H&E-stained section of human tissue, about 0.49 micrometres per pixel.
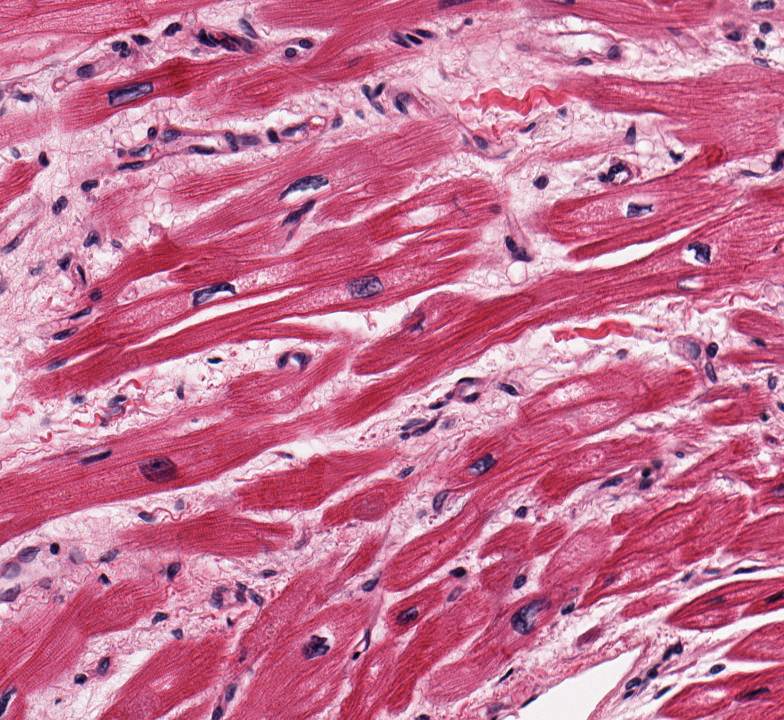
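Atrial appendage of the heart. Fibres branch and join neighbours instead of running as separate parallel strands; each cell has one central nucleus. Stroma between fibres is widened, pale and loose with wispy strands, most extensive upper left.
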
